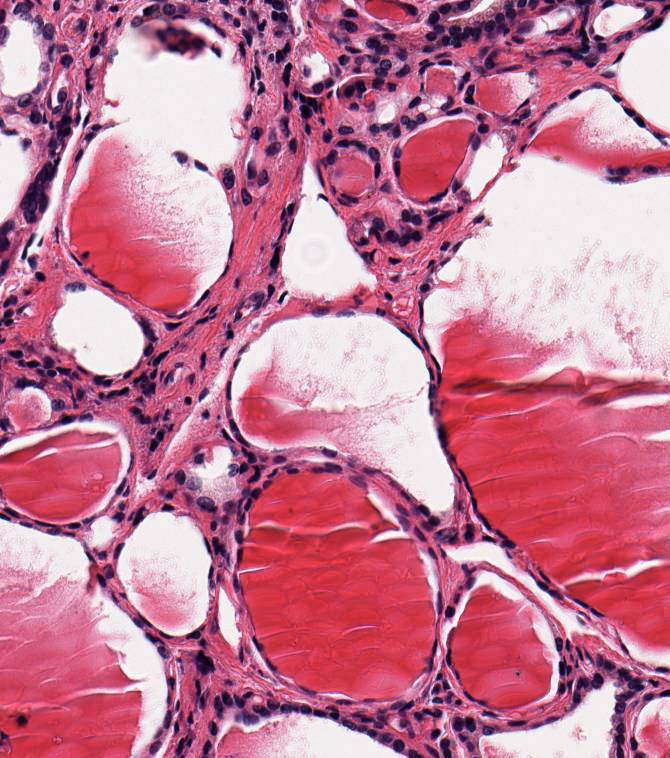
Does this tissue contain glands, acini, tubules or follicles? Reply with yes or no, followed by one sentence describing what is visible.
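Yes. The field is made up of rounded follicles of widely varying size, with the largest on the right side.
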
